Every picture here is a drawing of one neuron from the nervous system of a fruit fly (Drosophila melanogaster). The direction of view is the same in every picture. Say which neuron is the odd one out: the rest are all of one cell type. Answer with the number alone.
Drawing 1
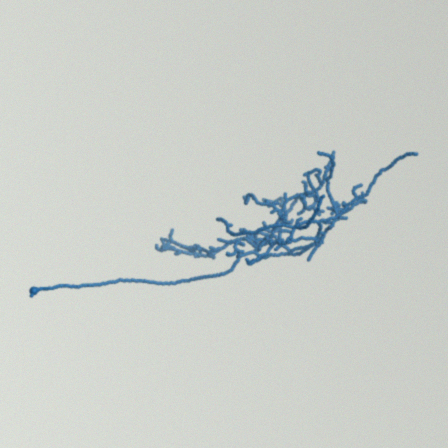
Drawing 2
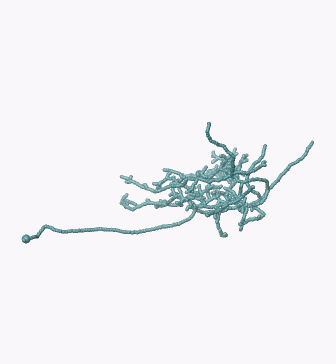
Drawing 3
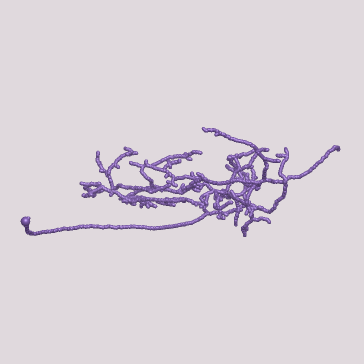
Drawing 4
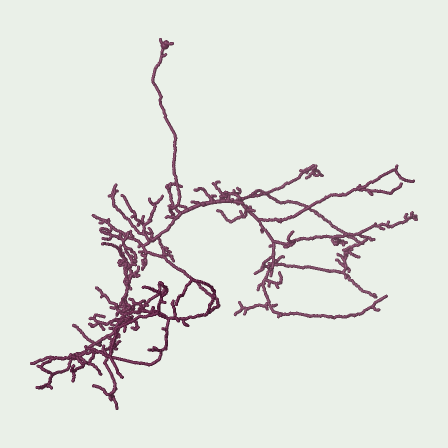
4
